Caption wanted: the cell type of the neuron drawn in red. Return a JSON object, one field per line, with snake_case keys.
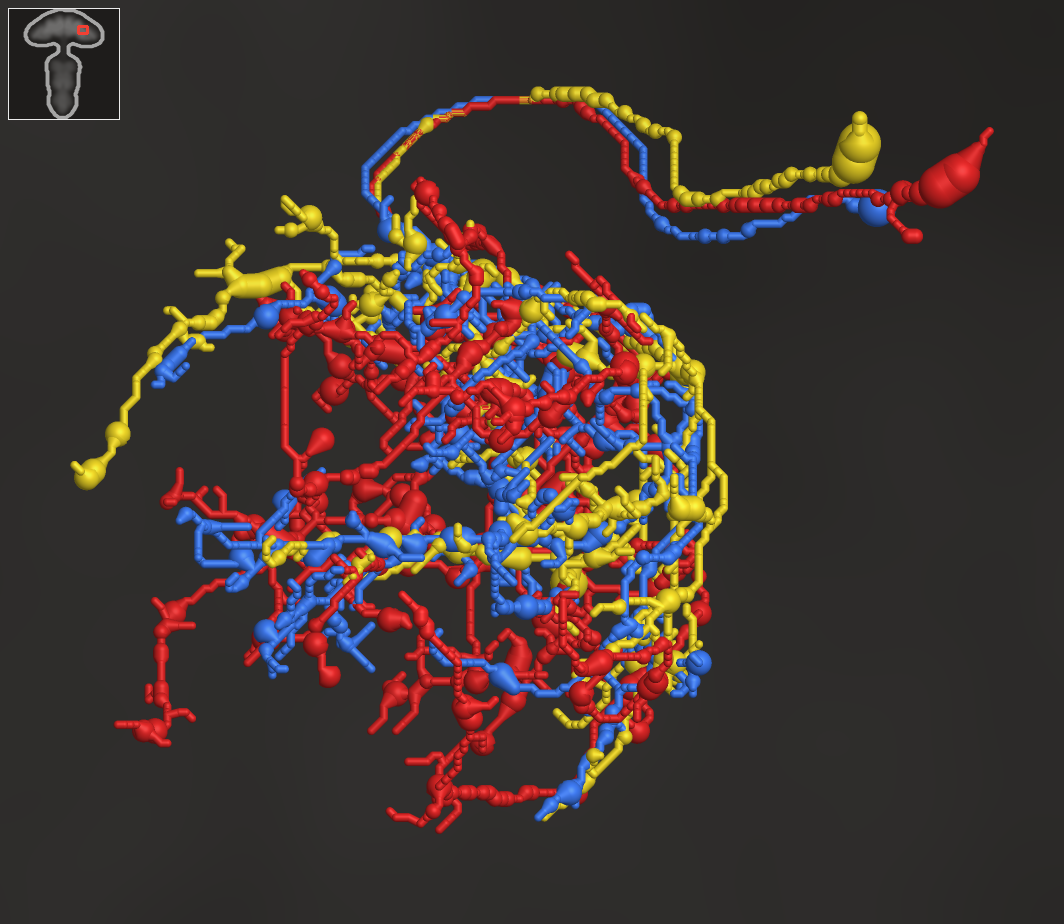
{
 "cell_type": "CB2831"
}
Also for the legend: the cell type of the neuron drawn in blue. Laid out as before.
{
 "cell_type": "CB2678"
}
